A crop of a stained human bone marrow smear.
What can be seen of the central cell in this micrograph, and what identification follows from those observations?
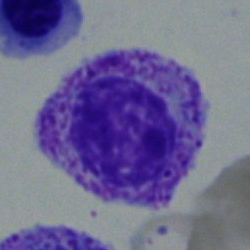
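Deep purple chromatin here, with small paler patches scattered through it. There's a moderate rim of cytoplasm on all sides of the nucleus, crowded with reddish-purple granules. Beside the nucleus at upper right sits a paler, less granular area. That's a myelocyte.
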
